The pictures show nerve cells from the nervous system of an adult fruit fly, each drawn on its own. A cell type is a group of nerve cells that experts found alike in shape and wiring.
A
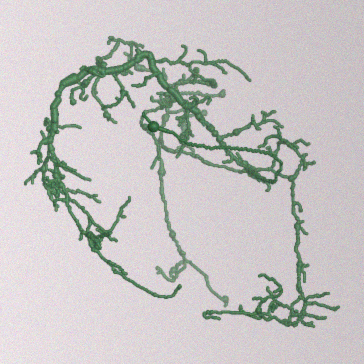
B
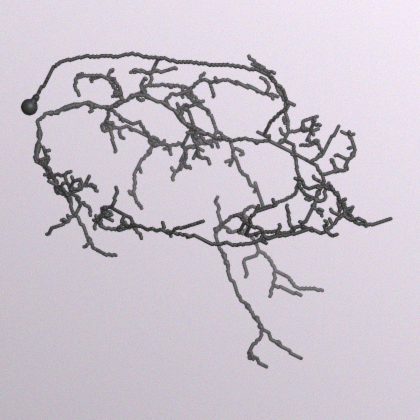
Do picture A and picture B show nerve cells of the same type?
yes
